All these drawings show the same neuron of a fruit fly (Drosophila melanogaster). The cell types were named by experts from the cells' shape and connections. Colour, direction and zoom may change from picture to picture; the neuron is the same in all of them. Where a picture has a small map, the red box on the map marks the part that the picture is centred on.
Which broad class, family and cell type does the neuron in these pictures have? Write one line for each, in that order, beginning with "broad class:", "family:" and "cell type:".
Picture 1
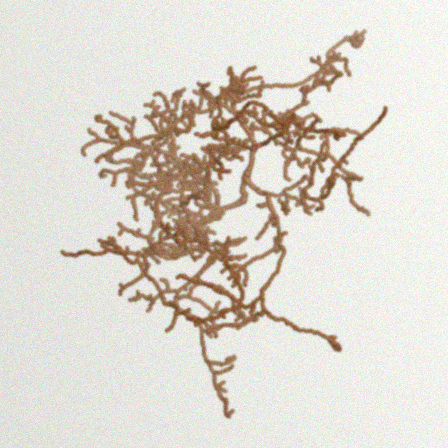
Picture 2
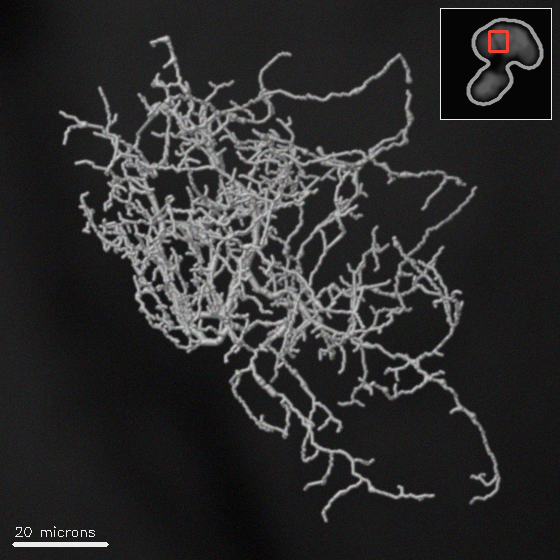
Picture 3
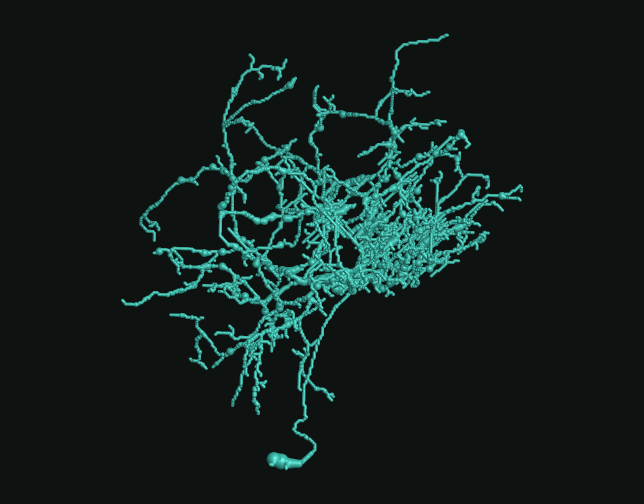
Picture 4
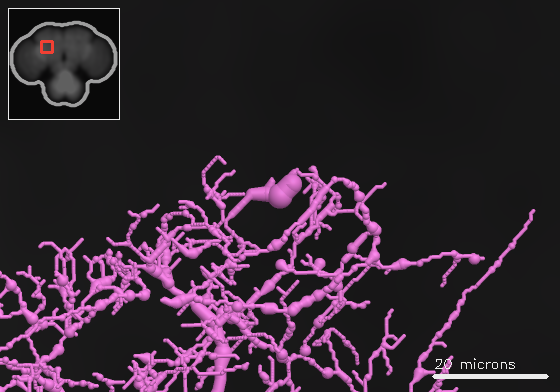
broad class: central-brain intrinsic neuron
family: hemilineage VLPp&l1_anterior
cell type: PVLP094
